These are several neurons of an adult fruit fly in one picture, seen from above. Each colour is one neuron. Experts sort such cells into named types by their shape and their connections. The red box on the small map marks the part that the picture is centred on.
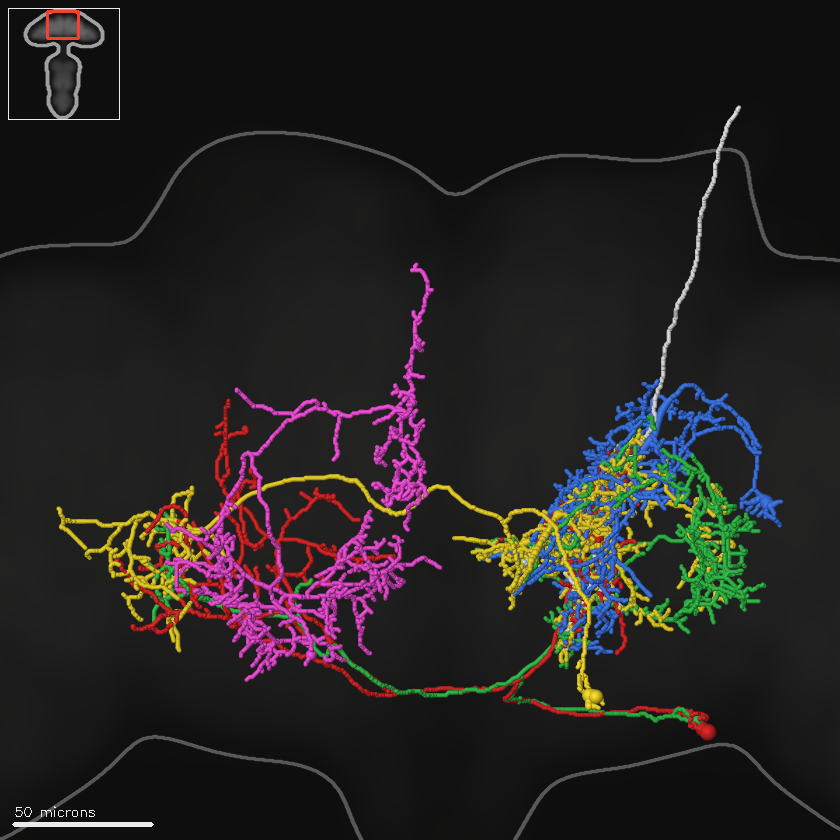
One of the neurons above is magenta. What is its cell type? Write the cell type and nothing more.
SMP372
